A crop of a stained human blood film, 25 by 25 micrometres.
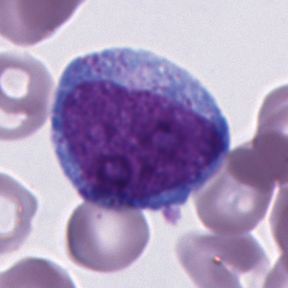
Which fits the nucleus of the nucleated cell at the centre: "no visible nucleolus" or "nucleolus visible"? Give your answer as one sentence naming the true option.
This cell has at least one nucleolus visible in its nucleus.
